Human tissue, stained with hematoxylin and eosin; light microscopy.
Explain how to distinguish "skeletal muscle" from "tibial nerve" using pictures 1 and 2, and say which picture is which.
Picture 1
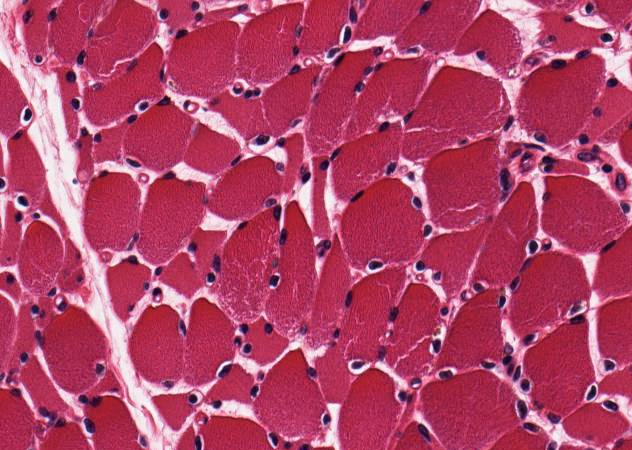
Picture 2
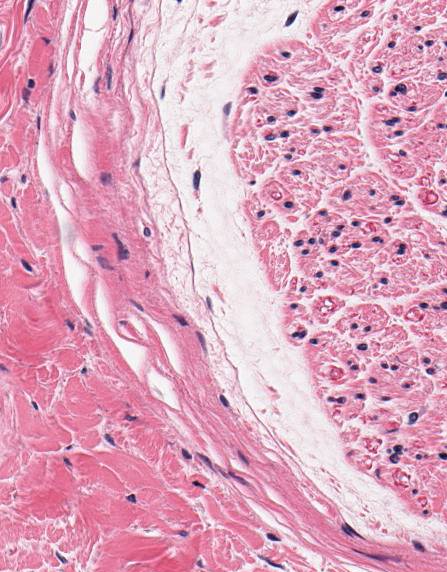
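So: skeletal muscle in picture 1, tibial nerve in picture 2. Now, in the first, closely packed fibres have angular, polygonal outlines, with dark oval nuclei at their edges, not their centres. A broader pale band of connective tissue runs top to bottom near the left side. In the second, a large rounded bundle, cut transversely, fills the right half, separated from the left by a pale, loosely textured band. Thin wavy lines run along its left edge, parallel to its outline, and small dark round to oval nuclei are scattered fairly evenly throughout.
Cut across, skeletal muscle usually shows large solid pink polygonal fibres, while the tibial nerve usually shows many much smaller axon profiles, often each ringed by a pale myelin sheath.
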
